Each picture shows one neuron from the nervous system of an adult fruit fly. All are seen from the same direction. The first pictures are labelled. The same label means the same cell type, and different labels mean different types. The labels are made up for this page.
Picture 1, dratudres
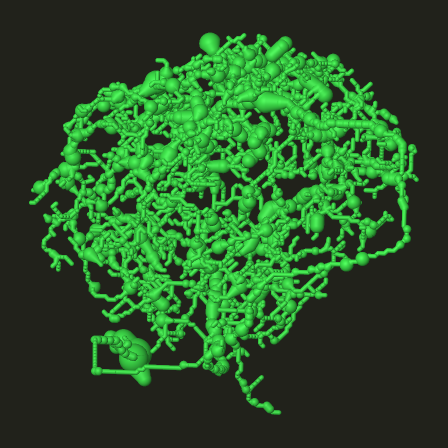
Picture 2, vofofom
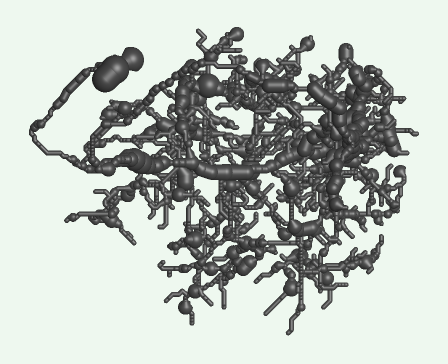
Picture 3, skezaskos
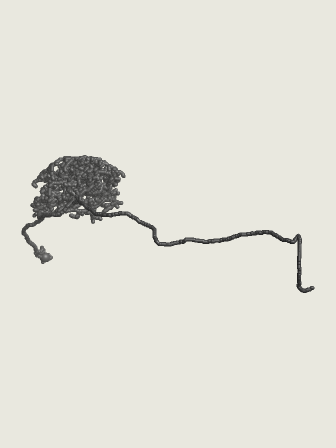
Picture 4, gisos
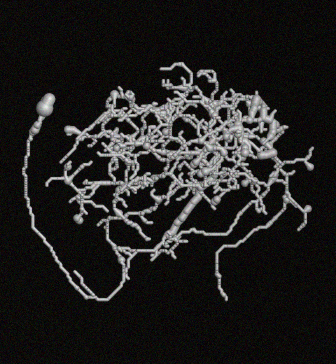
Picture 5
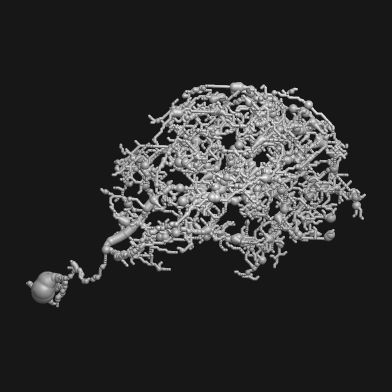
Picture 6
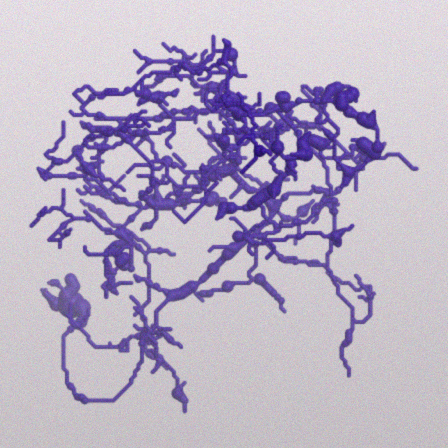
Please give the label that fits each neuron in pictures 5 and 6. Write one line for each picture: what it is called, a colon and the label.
5: skezaskos
6: gisos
